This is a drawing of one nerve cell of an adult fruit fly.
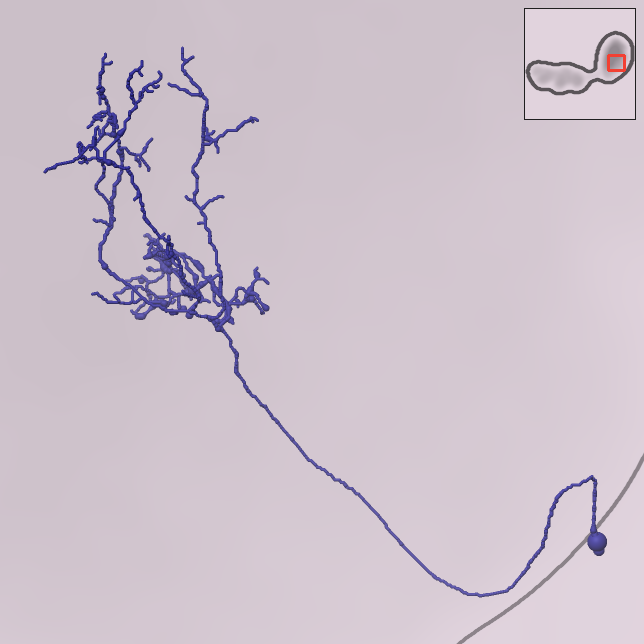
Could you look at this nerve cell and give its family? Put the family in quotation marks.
"hemilineage MD3"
